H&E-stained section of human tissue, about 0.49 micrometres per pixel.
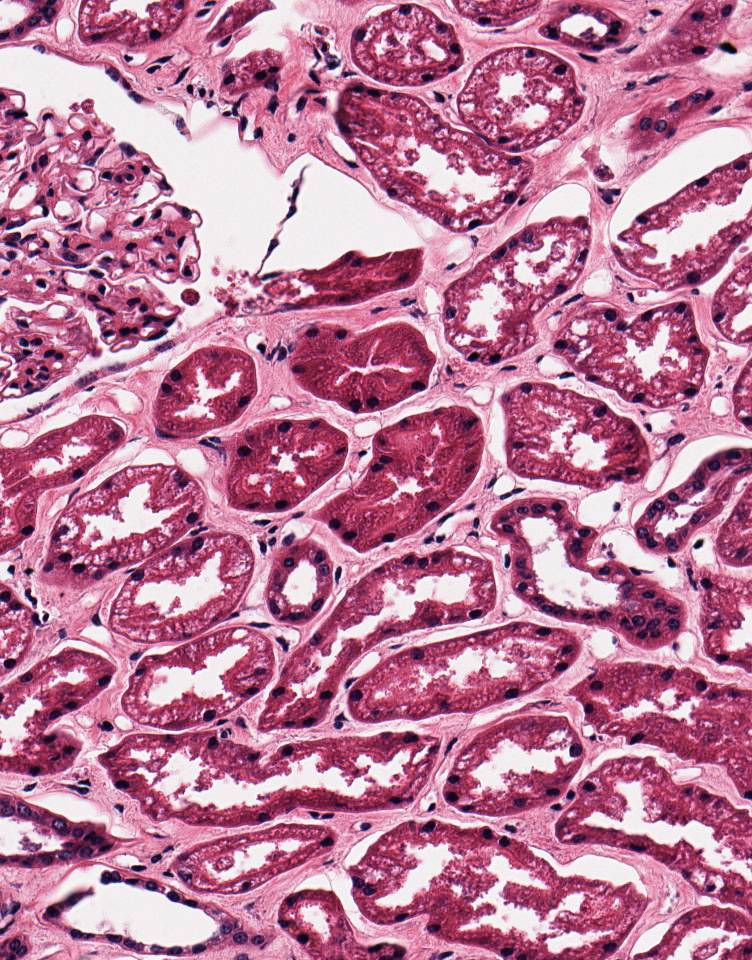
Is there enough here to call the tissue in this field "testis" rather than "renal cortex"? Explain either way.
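This is renal cortex. What decides it is part of a glomerulus at the upper left edge, a lobulated tuft of capillary loops crowded with nuclei. Beyond that, closely packed tubule sections fill the field, their round, dark nuclei lying in one row near the base.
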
